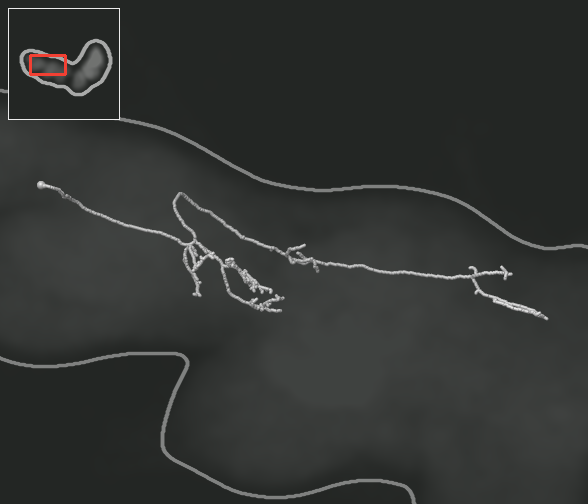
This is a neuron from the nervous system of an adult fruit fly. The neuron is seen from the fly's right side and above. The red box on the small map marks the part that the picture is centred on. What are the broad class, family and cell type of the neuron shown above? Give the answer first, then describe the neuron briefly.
It is a nerve-cord intrinsic neuron. Its family is hemilineage 06A. The cell type is IN06A120_c. In this view it is more than twice as wide as it is tall.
